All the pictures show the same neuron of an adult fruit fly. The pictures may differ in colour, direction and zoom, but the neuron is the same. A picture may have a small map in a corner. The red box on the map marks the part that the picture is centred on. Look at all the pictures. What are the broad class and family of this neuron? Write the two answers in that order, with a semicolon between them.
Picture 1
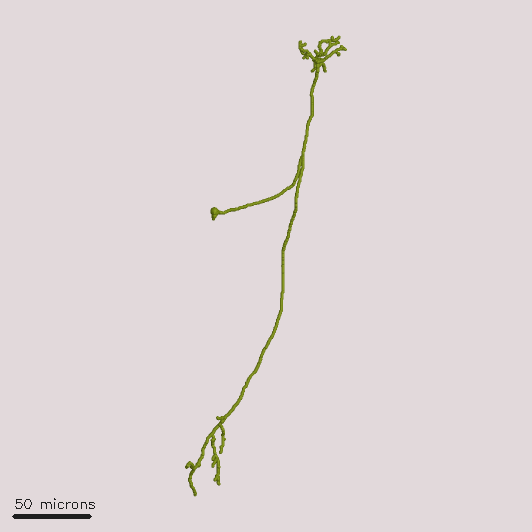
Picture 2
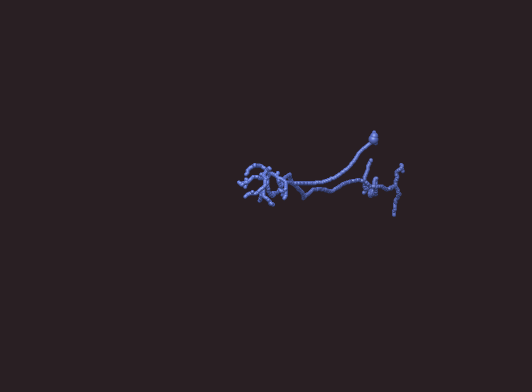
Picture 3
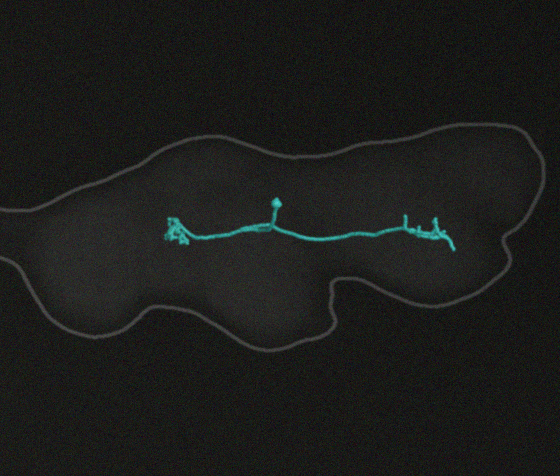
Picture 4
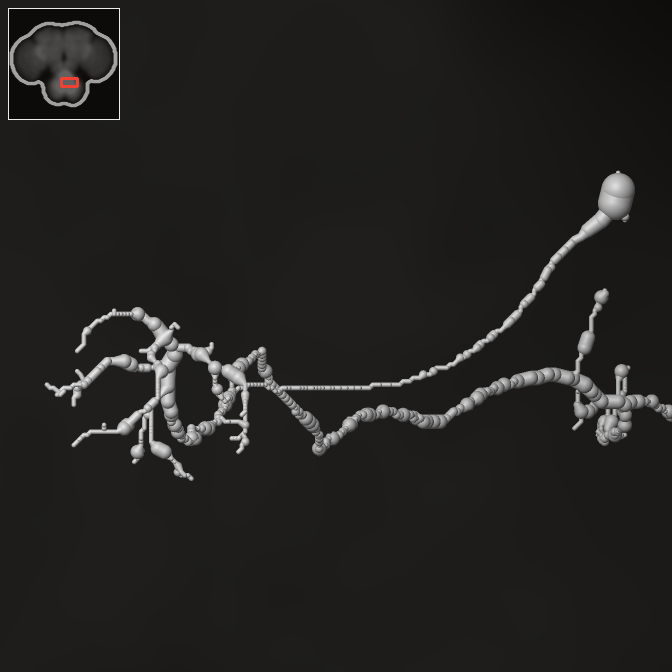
nerve-cord intrinsic neuron; hemilineage 11A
